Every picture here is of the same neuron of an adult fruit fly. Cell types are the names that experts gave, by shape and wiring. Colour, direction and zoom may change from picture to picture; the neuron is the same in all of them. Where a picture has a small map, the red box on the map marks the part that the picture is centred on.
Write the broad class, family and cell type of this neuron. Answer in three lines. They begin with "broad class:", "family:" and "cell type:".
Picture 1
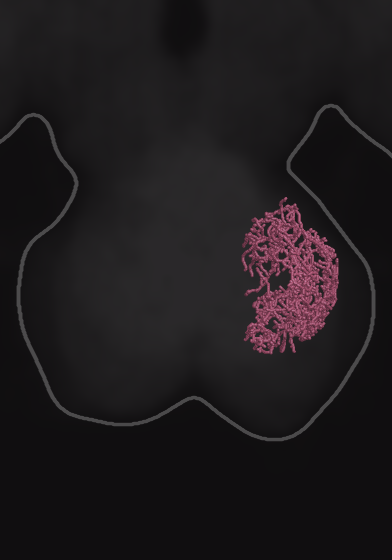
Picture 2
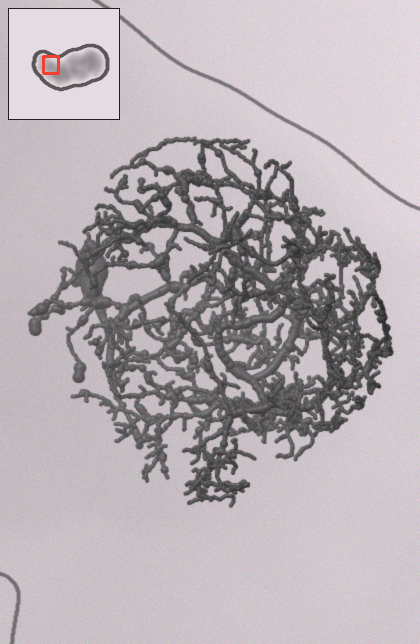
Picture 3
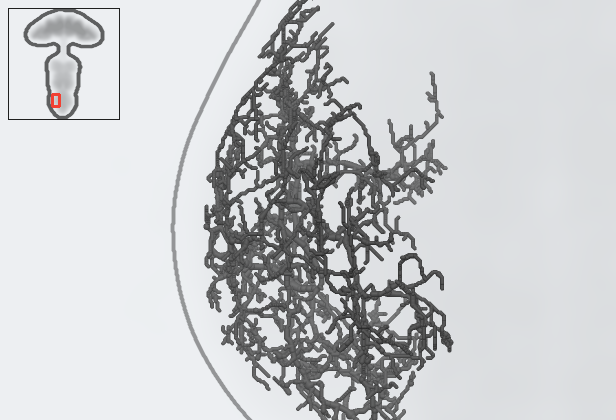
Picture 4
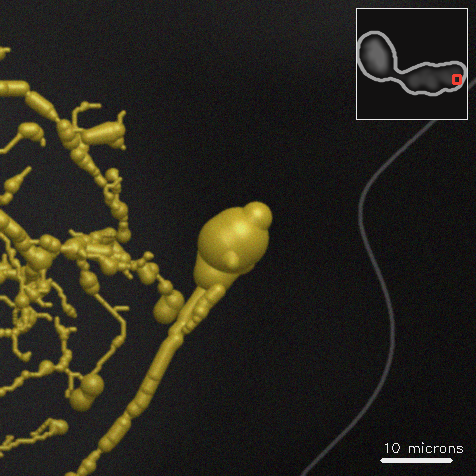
broad class: nerve-cord intrinsic neuron
family: hemilineage 13A
cell type: IN13A006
